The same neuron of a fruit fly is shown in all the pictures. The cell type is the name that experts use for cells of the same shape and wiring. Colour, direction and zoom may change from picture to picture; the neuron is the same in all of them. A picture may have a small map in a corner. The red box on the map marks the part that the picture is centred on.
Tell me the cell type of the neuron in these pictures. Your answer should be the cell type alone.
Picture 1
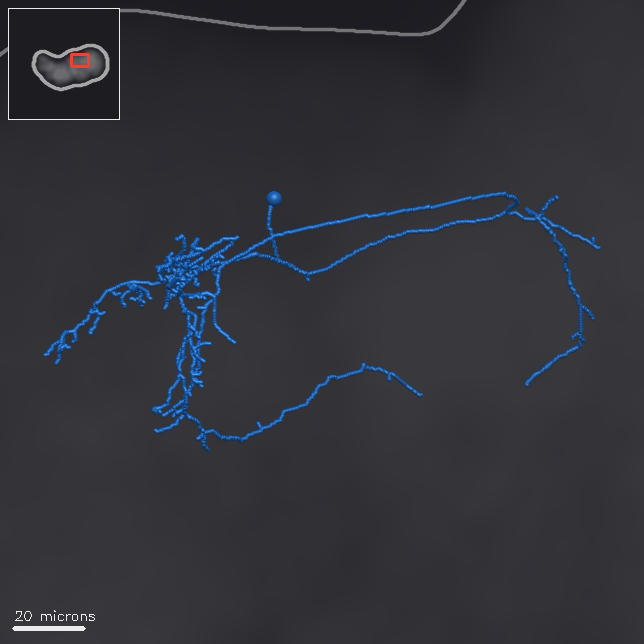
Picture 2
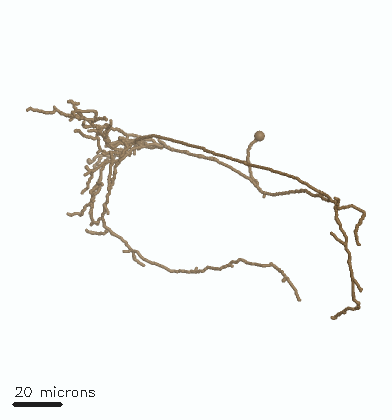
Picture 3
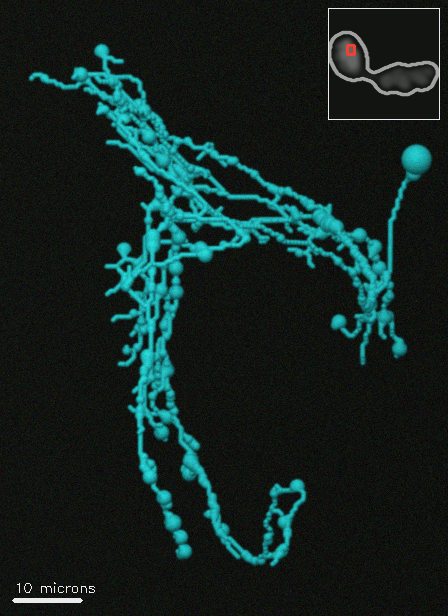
CB4070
